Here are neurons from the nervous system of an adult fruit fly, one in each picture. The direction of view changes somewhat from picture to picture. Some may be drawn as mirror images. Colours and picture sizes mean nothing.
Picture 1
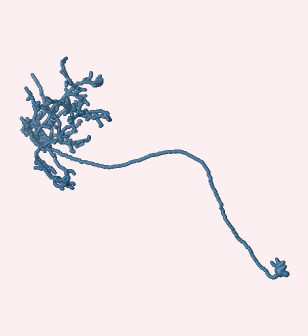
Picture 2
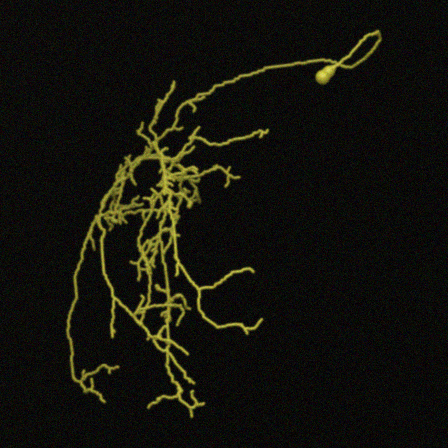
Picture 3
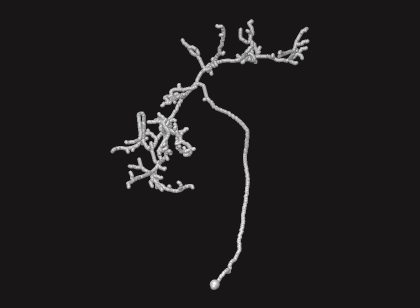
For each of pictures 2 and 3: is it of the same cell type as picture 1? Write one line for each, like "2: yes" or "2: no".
2: no
3: yes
